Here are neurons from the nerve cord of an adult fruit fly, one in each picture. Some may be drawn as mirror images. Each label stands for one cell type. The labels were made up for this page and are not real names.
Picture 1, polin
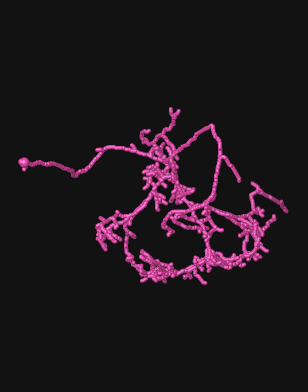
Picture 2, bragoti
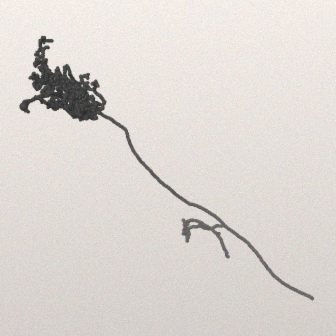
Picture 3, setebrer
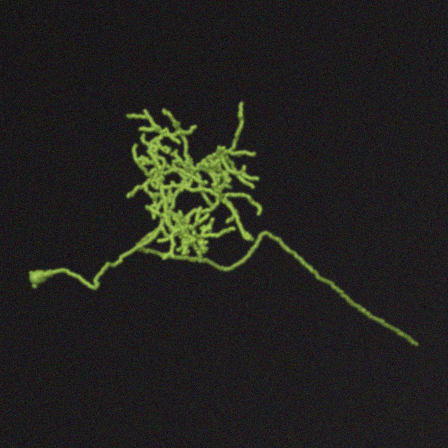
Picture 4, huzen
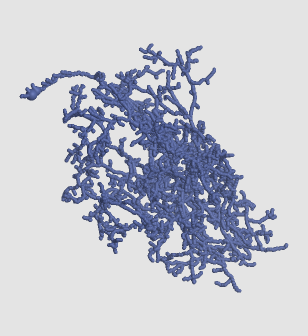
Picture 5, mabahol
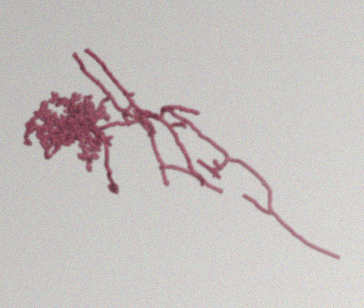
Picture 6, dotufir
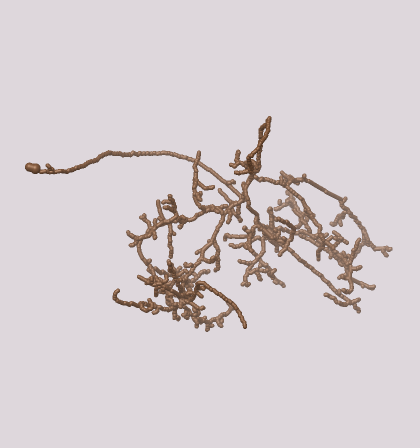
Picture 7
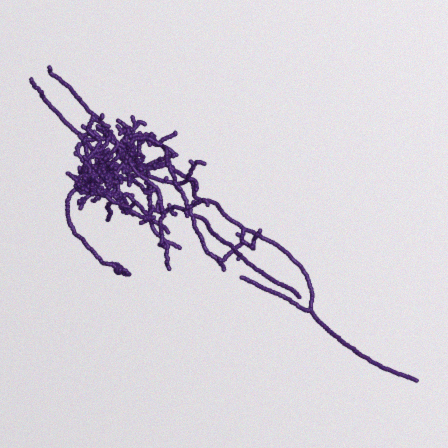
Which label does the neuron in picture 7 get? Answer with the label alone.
mabahol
